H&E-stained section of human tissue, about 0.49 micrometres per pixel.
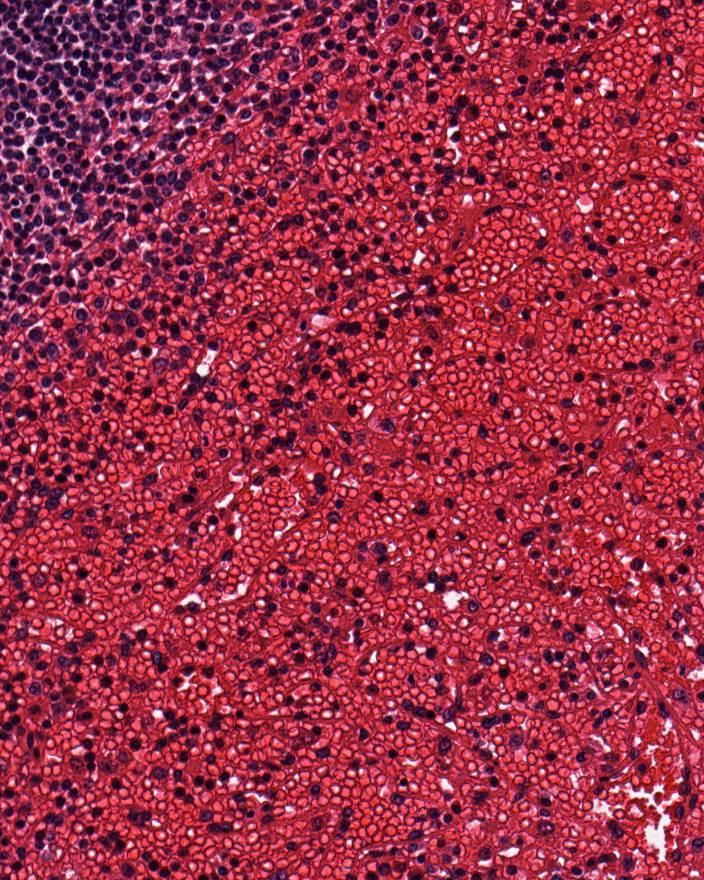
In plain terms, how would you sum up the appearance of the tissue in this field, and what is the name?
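Most of the field, all but the upper left corner, is packed with erythrocytes, small round bright red profiles pressed closely against each other. Up in that upper left corner there's a dense sheet of small lymphocytes with round dark nuclei and very little cytoplasm. You won't find any epithelium or glandular structures anywhere. It's spleen.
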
